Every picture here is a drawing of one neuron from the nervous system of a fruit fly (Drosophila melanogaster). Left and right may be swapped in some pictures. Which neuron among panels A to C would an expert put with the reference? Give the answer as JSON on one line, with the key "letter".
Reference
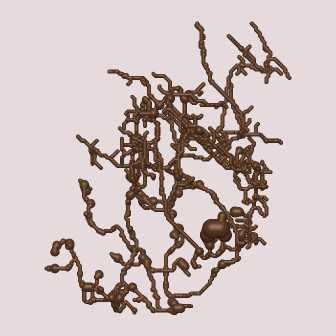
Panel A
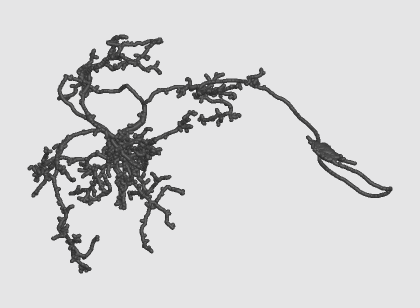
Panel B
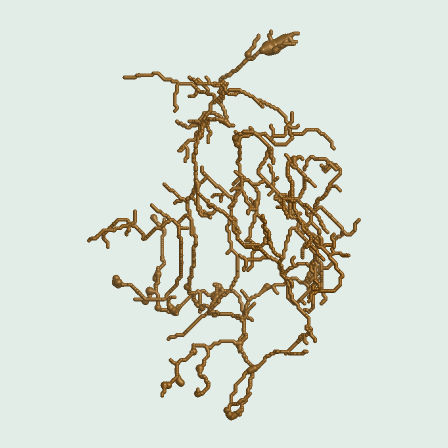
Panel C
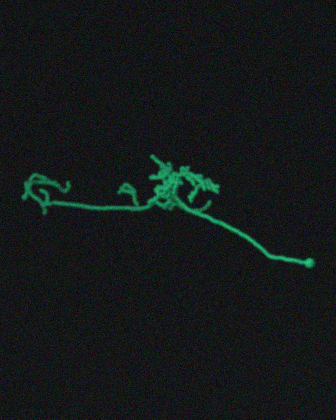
{"letter": "B"}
